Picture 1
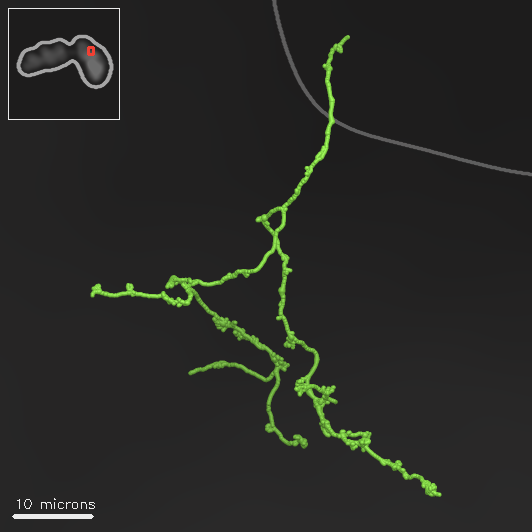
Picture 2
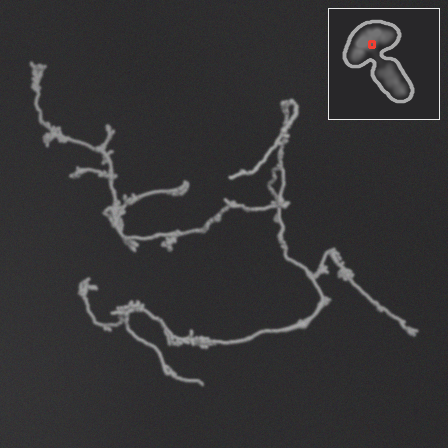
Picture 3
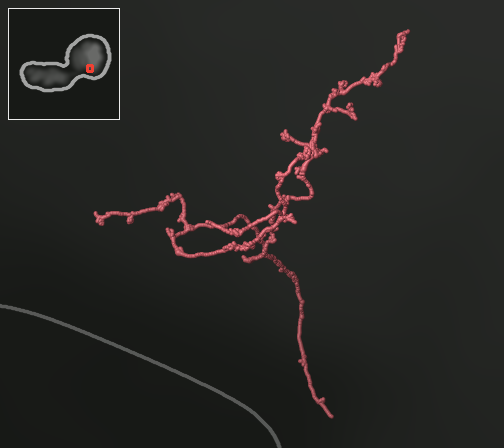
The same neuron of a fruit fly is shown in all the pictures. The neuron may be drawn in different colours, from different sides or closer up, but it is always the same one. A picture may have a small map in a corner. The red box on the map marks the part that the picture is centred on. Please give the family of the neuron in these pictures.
class mechanosensory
